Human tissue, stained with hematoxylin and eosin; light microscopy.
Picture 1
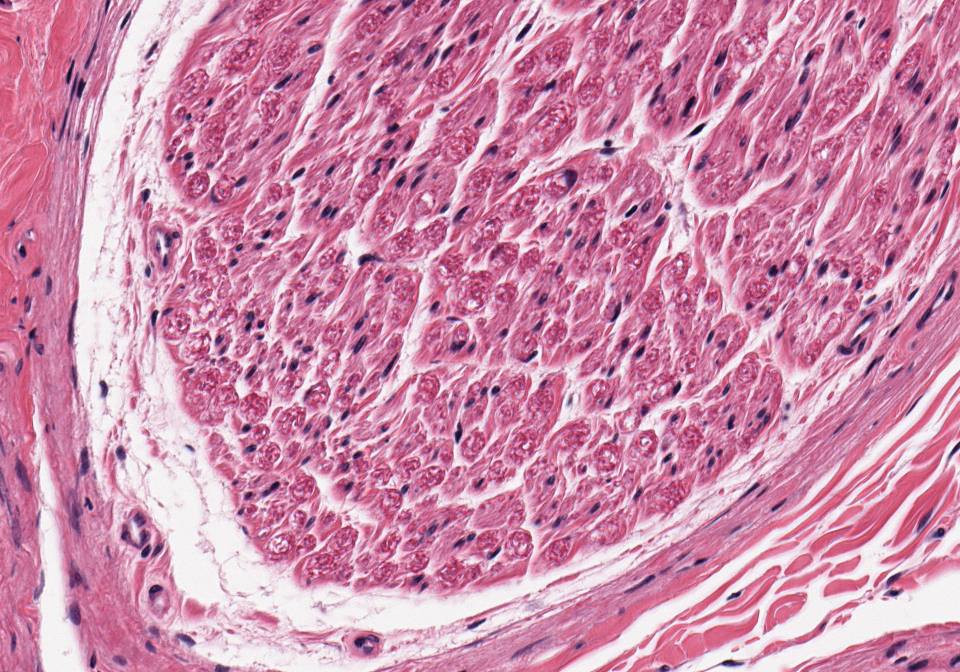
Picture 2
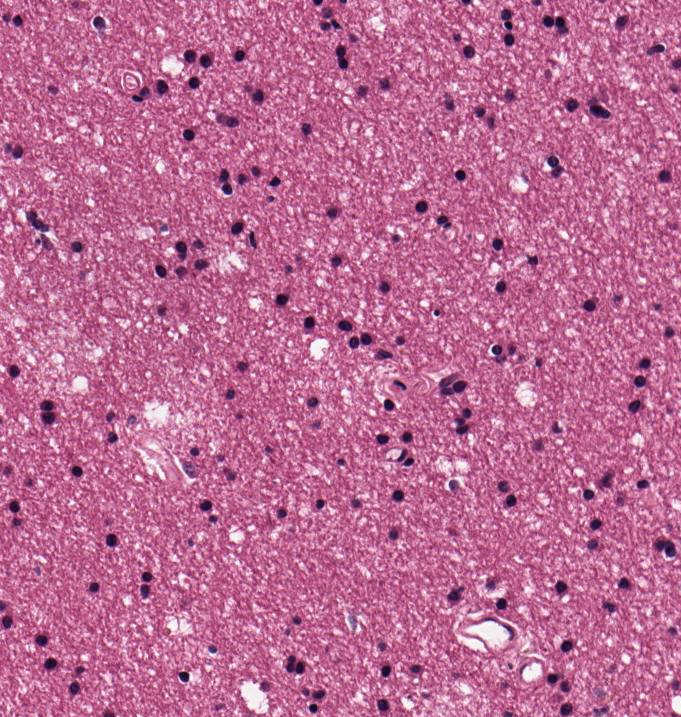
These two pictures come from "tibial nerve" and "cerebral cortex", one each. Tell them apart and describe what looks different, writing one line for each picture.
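Picture 1: tibial nerve. Small dark elongated nuclei are scattered between the rounded profiles throughout the bundle.
Picture 2: cerebral cortex. Small, round, darkly stained nuclei are scattered fairly evenly across the whole field.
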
